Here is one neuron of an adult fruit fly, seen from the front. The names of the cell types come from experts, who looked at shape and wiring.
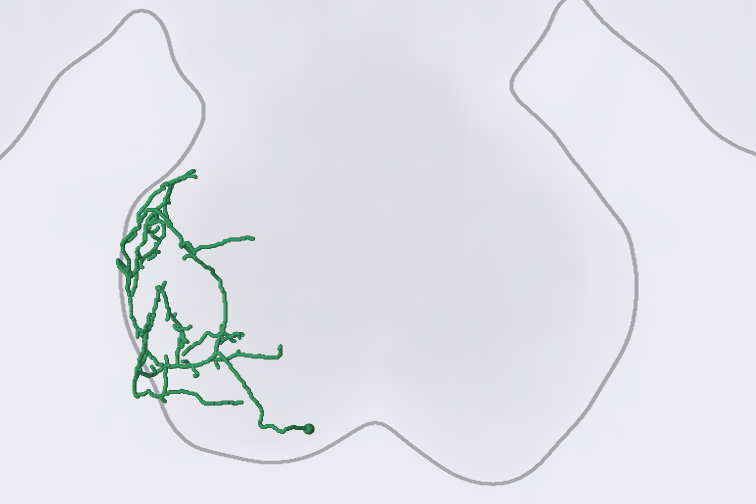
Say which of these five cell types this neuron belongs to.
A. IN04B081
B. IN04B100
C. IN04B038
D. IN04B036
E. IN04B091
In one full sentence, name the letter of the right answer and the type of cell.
The cell type is IN04B100 for the neuron, matching option B.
